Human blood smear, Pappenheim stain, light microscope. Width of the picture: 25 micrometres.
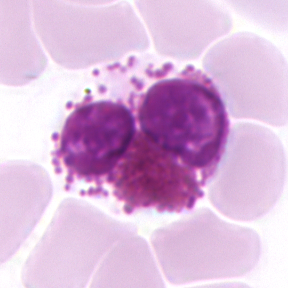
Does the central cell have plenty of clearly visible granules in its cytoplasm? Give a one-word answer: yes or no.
Yes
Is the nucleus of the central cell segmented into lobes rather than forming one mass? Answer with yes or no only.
Yes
